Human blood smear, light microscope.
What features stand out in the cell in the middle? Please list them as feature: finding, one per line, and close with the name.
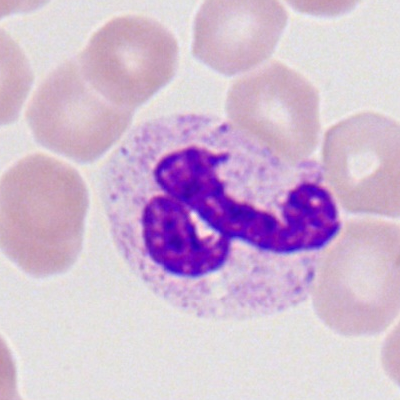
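Nucleus: several lobes linked in a curved chain
Nucleoli: none you can see
Granules: fine, lilac, scattered through the cytoplasm
Vacuoles: none in the cytoplasm
Name: segmented neutrophil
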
